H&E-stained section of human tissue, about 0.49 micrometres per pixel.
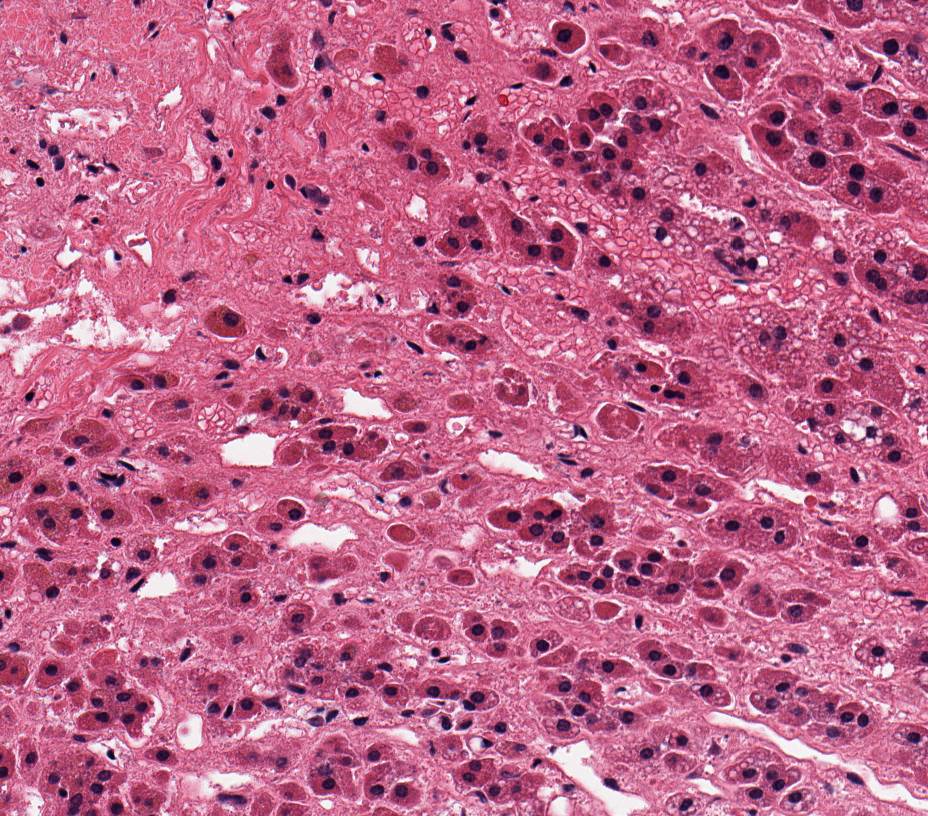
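Adrenal gland: polygonal cells fill most of the field, sitting in small nests and cords split up by thin pink strands. Plenty of them have abundant granular eosinophilic cytoplasm, while cells with finely vacuolated, clear cytoplasm show up most in the upper right. The upper left corner is loose pink fibrous tissue with a few scattered elongated nuclei.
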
